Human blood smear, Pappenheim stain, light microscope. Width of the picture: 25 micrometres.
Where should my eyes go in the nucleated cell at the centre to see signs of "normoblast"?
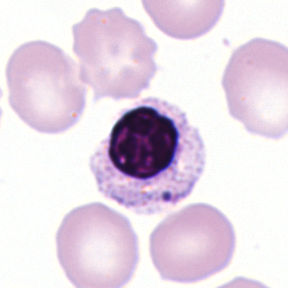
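The cell is a normoblast.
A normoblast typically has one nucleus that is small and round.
Here the nucleus is round in outline and about 6 micrometres across, which fits that pattern.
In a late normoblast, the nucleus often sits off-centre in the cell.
In this cell the nucleus is off-centre, lying towards the upper part, in keeping with that. The cytoplasm forms a rim that is widest below the nucleus and has a finely speckled, faintly granular texture. A single small dark purple dot lies in the cytoplasm at the lower right of the cell.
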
